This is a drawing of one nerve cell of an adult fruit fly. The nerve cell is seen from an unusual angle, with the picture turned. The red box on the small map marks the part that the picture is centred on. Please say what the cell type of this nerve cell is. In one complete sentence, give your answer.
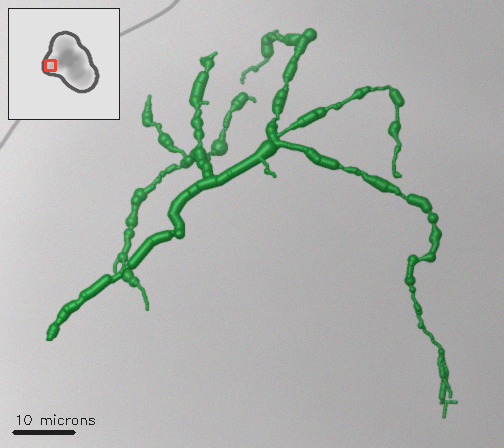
The cell type that fits this nerve cell is SNxx17.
